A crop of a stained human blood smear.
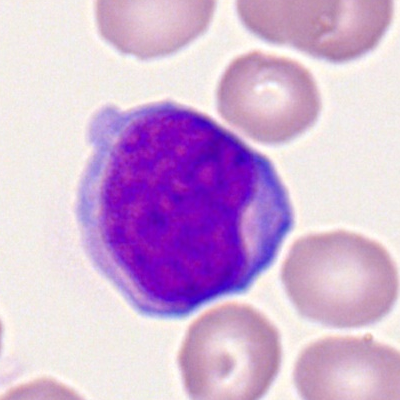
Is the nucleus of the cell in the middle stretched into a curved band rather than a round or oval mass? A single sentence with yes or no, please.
No, a compact round or oval mass, not a curved band, makes up the nucleus.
